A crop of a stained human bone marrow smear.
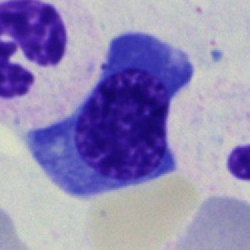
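Erythroblast in a stained bone marrow smear. The cell has an irregular, angular outline. Its chromatin is coarse and clumped, with lighter gaps between the clumps, and no distinct nucleolus is visible. The cytoplasm stains deep blue.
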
